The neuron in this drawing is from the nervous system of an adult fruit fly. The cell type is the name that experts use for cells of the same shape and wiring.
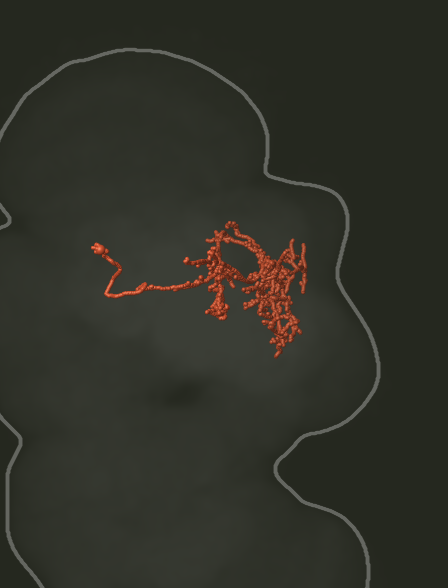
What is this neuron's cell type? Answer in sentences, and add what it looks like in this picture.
The cell type is IN17B003. It is a nerve-cord intrinsic neuron. The cell body is on the left of the picture. In this view it is wider than it is tall.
